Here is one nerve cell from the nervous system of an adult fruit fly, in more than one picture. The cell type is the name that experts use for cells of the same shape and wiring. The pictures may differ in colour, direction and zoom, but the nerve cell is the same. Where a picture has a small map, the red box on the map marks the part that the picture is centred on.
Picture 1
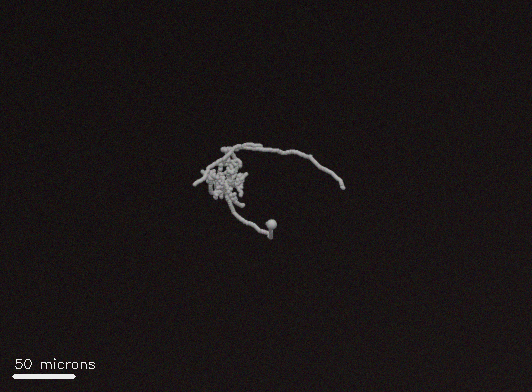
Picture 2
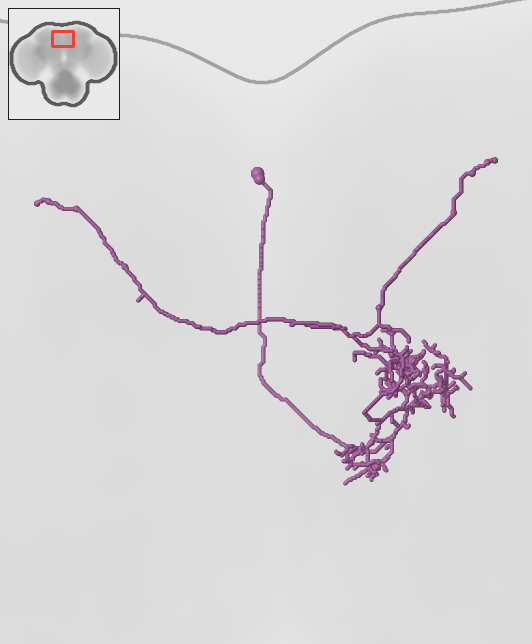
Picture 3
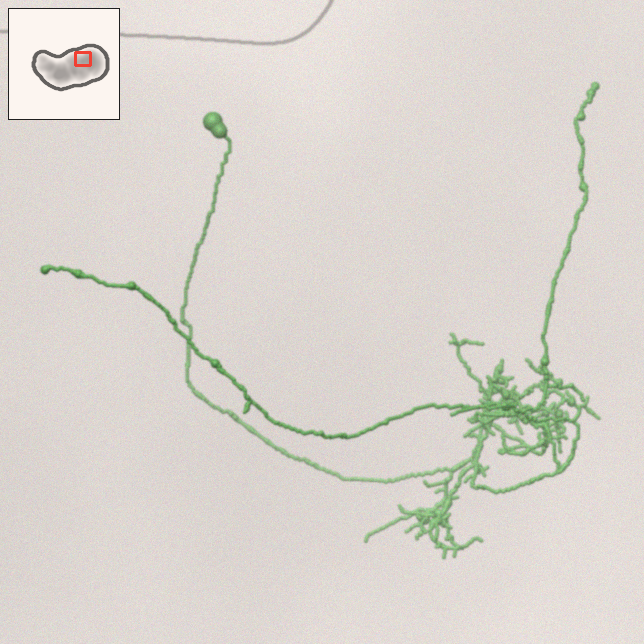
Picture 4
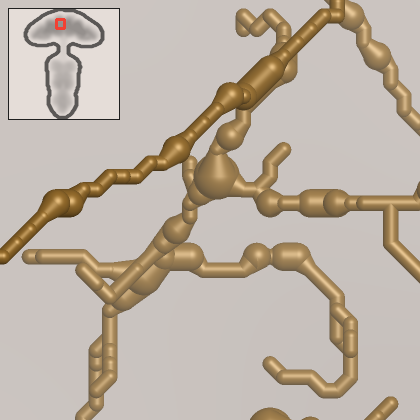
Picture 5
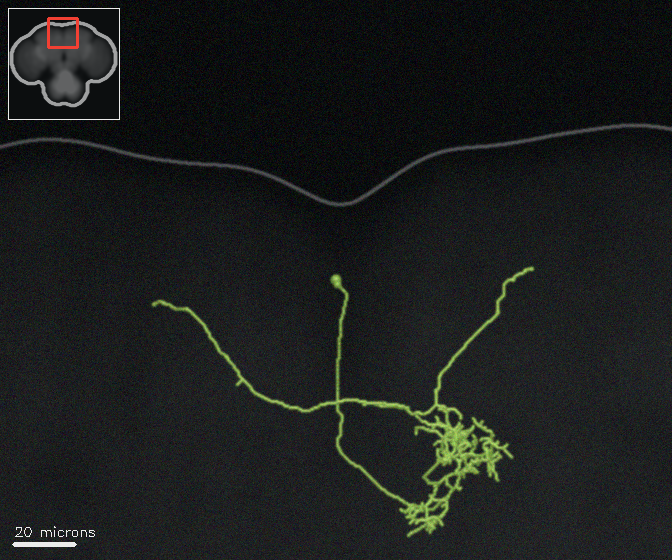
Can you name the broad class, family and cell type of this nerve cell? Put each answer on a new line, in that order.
central-brain intrinsic neuron
class CX
FS2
